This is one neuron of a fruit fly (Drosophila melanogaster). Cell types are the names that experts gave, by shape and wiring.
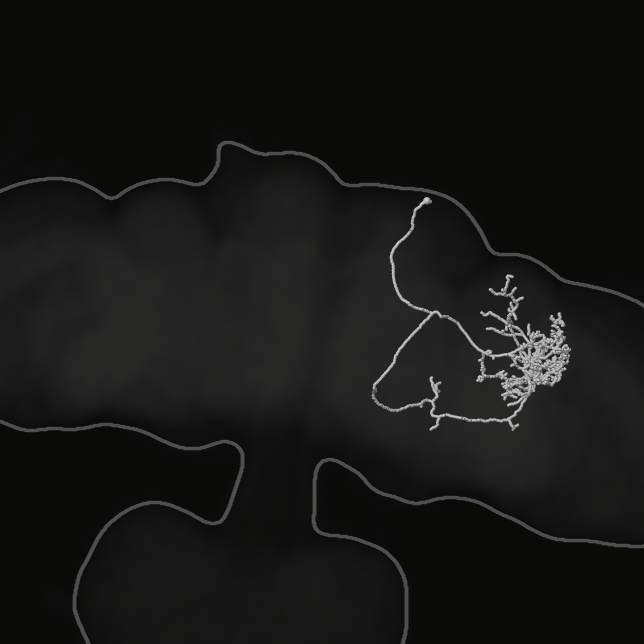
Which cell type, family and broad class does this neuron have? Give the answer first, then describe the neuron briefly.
It is of cell type AVLP454_b1. Its family is hemilineage LALv1_ventral. This is a central-brain intrinsic neuron. As drawn here it is about as wide as it is tall.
